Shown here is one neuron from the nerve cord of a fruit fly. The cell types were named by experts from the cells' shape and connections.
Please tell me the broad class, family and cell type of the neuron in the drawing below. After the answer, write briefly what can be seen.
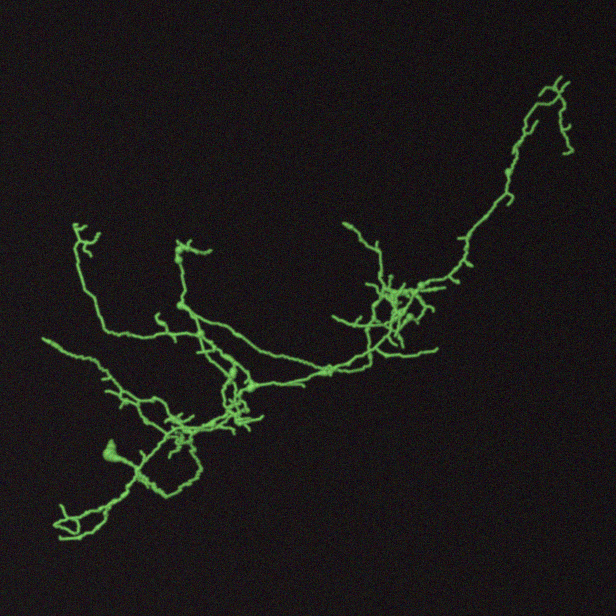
It is a nerve-cord intrinsic neuron. Its family is hemilineage 09B. Its cell type is IN09B055. Dozens of branch ends can be seen. As drawn here it is about as wide as it is tall.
